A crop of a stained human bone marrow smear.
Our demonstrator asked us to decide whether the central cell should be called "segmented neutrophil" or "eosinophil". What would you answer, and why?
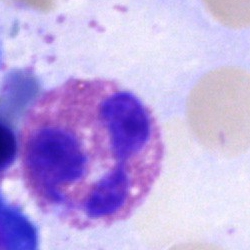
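This is an eosinophil. First, the outline: roughly round, with a slightly granular, uneven edge. Next, the nucleus: its chromatin is dense and stains dark purple, and no nucleoli are visible. Then the cytoplasm, which is plentiful and has an overall pink tint.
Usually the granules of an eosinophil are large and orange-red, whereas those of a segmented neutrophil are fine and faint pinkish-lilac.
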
